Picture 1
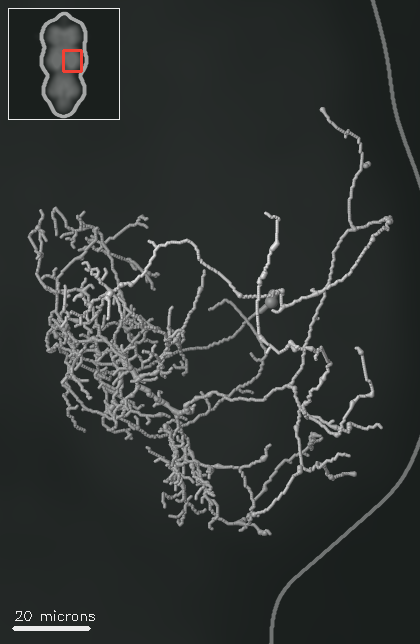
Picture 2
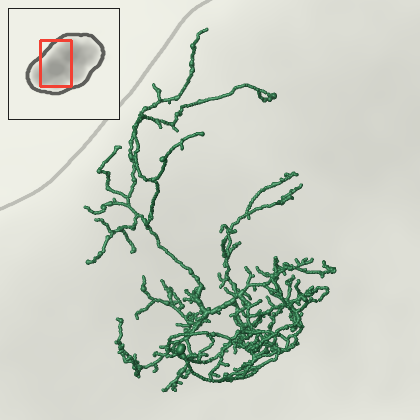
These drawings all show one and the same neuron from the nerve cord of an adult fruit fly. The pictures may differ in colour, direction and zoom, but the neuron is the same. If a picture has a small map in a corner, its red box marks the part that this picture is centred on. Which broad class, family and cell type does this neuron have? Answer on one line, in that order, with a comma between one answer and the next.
nerve-cord intrinsic neuron, hemilineage 04B, IN04B058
